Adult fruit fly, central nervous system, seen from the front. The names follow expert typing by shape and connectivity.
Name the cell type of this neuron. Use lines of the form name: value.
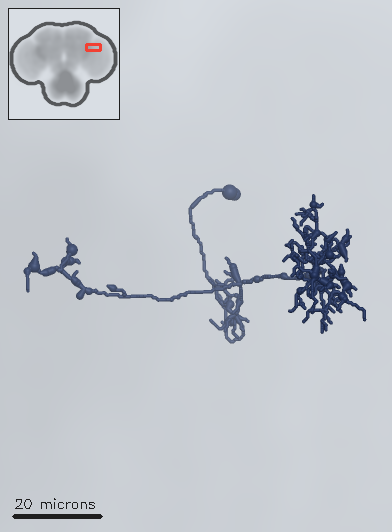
cell type: Y3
